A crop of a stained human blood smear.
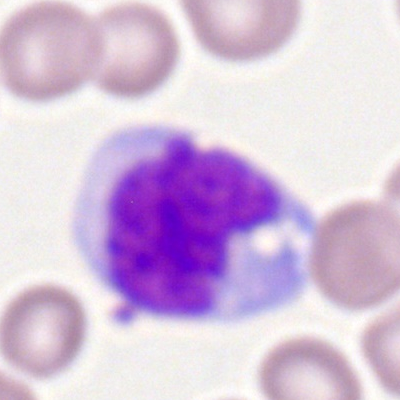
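Monocyte (central cell). Cytoplasm pale blue, no distinct granules. Nucleus fills most of the cell as a single unlobed mass. Small purple dot at the lower-left cell edge.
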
